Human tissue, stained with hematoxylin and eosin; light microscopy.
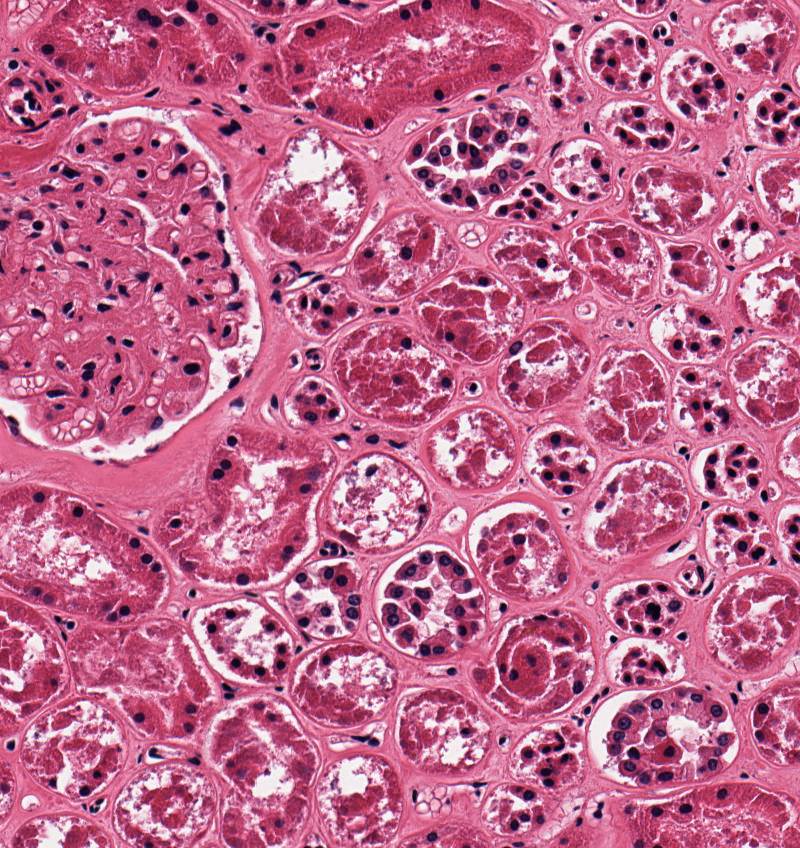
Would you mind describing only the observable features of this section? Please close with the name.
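A single rounded glomerulus lies at upper left; closely packed tubules fill the rest. Most tubules are lined by cells with pink granular cytoplasm, luminally frayed and vacuolated. Several small tubules in the right half contain crowded round dark nuclei. This is renal cortex.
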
